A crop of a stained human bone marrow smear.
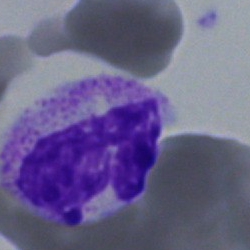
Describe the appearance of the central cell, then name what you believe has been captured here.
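Nucleus irregular, with a deep notch cutting into its lower edge. Cytoplasm packed with fine purple granules, widest on the upper-left side of the nucleus. Small round pale spot in the cytoplasm just above the nucleus. Segmented neutrophil.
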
